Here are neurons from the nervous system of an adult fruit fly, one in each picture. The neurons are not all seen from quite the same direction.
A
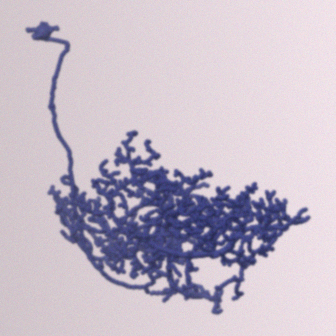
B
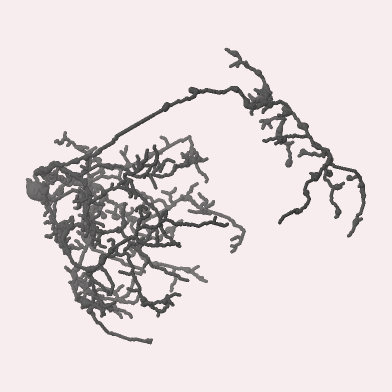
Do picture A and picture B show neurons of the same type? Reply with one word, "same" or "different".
different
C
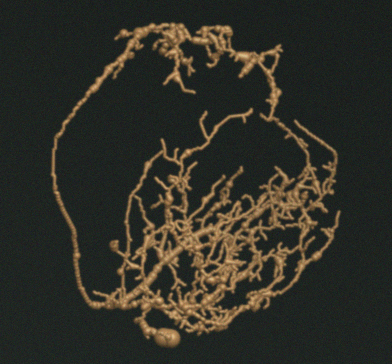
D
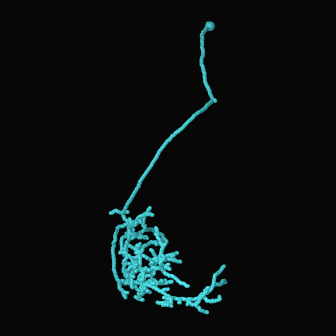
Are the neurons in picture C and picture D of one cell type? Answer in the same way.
different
